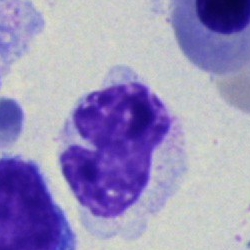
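Band neutrophil in a stained human bone marrow smear, the cell in the middle. Look first at the nucleus: a deep notch cuts into it from the left side, and it fills most of the cell. Around it the cytoplasm is pale grey-blue, and its rim is wider on the right than on the left.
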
